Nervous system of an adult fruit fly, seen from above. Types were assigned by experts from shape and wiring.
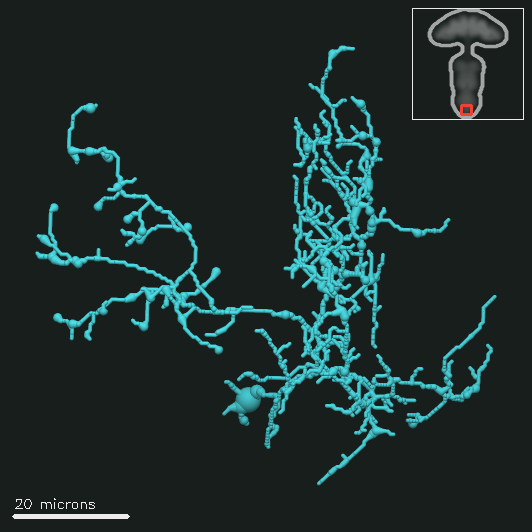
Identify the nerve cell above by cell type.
INXXX418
